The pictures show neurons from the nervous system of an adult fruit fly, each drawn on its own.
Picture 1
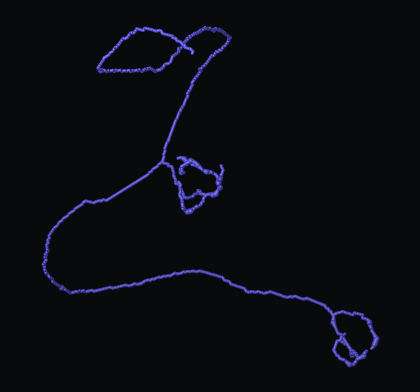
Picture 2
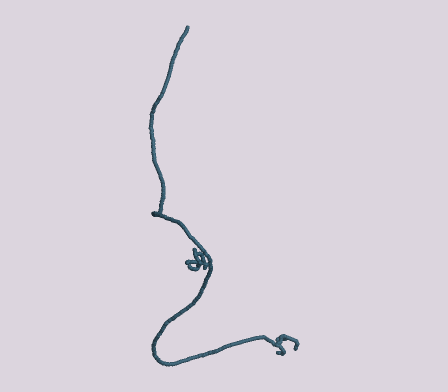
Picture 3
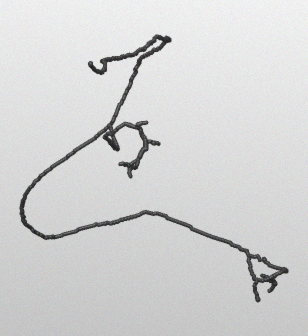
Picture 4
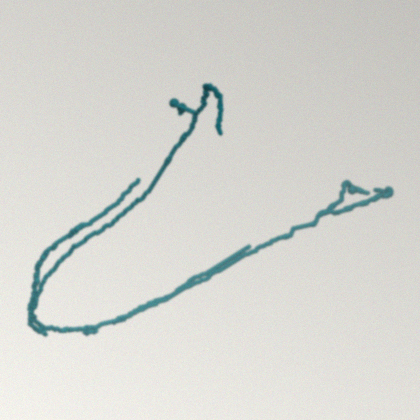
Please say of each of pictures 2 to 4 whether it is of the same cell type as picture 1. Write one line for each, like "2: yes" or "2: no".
2: no
3: yes
4: no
